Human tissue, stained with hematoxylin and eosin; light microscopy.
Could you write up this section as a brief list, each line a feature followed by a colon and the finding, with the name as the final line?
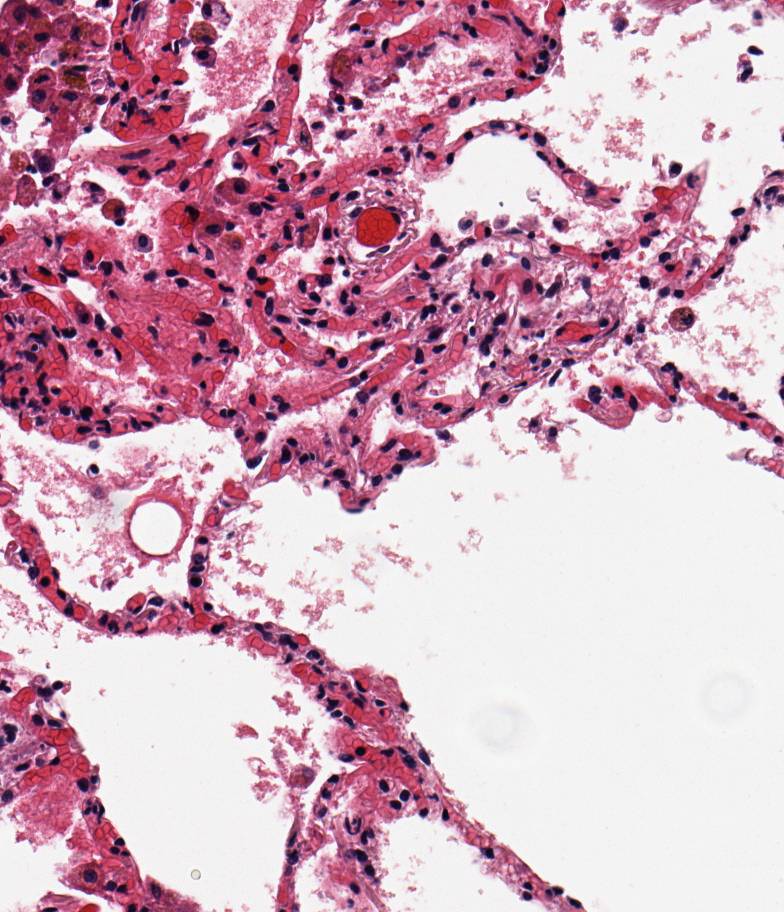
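Air spaces: large, empty, widest right, between thin branching septa
Septal nuclei: small, dark, oval, in a single row along the thinnest septa
Cell cluster: upper left, rounded, brown granular cytoplasm
Vessel: small, round, upper centre, red cells filling lumen, concentric spindle-cell wall
Name: lung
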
